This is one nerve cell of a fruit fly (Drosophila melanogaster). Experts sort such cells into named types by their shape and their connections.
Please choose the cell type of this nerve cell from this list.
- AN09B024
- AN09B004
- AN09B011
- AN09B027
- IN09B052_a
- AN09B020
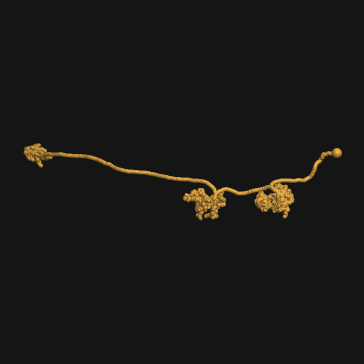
AN09B011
